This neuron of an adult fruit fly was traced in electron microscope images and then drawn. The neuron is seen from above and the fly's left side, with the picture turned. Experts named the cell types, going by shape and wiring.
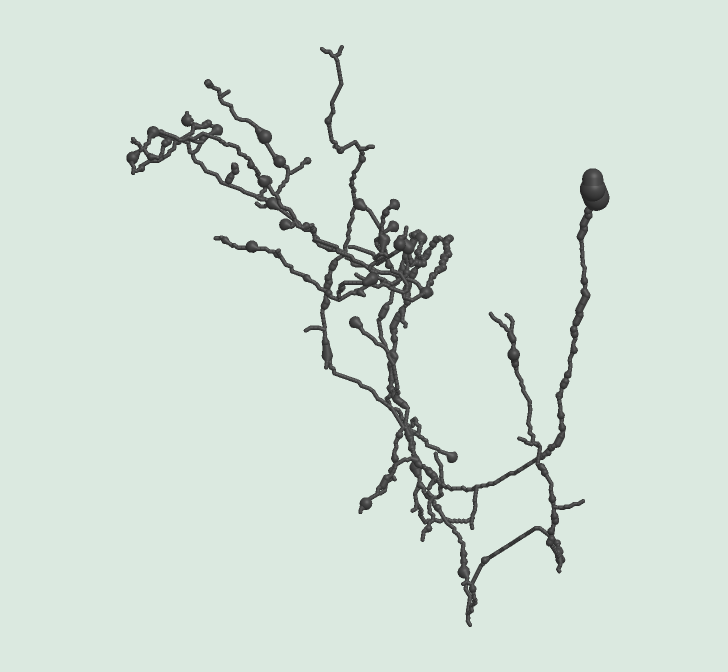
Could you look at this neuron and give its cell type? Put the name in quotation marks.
"CB1532"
